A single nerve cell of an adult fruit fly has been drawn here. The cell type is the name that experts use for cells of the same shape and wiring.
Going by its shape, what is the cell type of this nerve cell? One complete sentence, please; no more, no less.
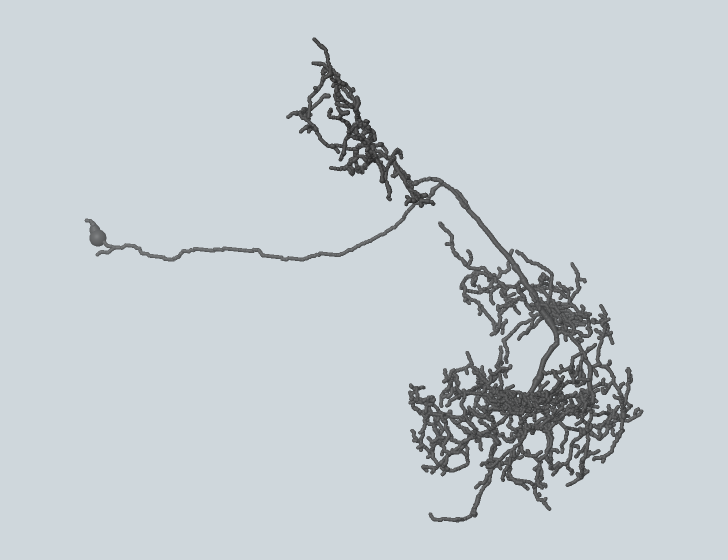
The cell type held by this nerve cell is MBON27.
